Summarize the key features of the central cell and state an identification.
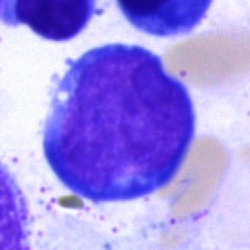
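Round overall, this one, though small bleb-like projections stand out along its upper left edge. Cytoplasm's scant, just a thin rim around the nucleus, and there are no granules in it. That's a proerythroblast.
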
